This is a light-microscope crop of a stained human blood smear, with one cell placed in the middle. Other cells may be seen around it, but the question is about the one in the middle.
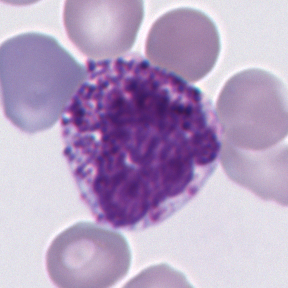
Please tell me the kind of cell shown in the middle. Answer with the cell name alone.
basophil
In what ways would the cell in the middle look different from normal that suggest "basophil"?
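Most of what you see fits a basophil: coarse dark purple granules fill most of the cell.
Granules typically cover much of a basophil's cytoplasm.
The granules also differ in size from one to another.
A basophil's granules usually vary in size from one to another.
What you can't match is the nucleus, because the granules lie over it and hide its outline, so its lobes can't be made out.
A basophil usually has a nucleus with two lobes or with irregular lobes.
Apart from that, a pale, less granular rim of cytoplasm shows at the lower right.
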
